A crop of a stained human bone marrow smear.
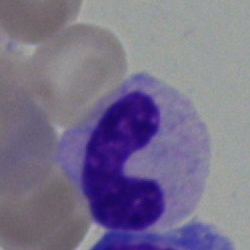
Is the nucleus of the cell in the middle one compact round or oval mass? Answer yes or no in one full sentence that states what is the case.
No, the shape of the nucleus is a curved band without separate lobes.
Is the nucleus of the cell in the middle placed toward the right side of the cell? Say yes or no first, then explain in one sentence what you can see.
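No. The nucleus lies in the left part of the cell.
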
